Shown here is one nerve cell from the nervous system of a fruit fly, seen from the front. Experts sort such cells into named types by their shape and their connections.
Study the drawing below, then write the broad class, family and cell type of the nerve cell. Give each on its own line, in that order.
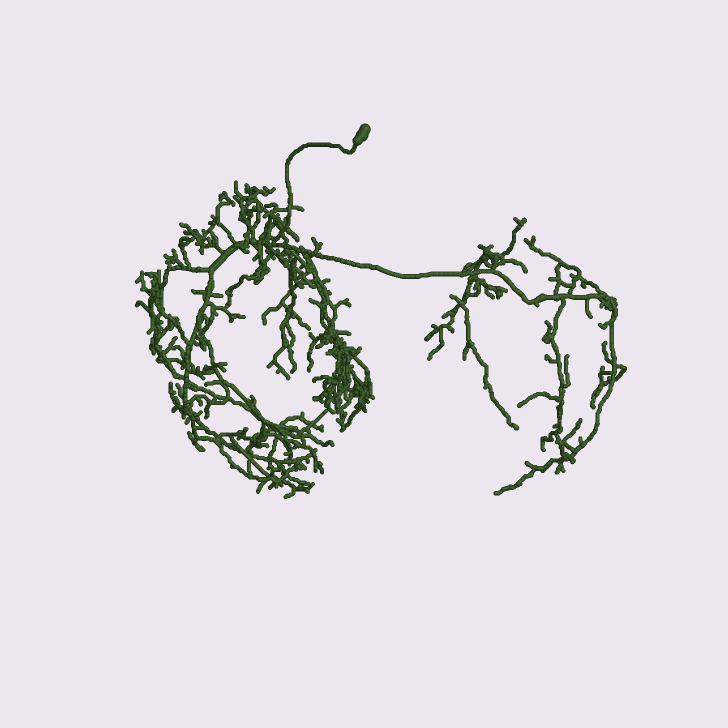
nerve-cord intrinsic neuron
hemilineage 19B
IN19B021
